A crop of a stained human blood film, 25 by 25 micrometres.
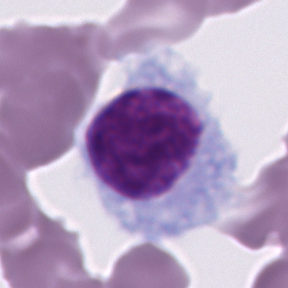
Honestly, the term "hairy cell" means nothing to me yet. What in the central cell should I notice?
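What goes with a hairy cell is the outer edge, which is ragged and irregular rather than smooth.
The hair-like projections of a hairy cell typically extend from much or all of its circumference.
Beyond that, the chromatin stains a deep purple. The cytoplasm is a pale greyish blue and is widest on the right side and below the nucleus.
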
